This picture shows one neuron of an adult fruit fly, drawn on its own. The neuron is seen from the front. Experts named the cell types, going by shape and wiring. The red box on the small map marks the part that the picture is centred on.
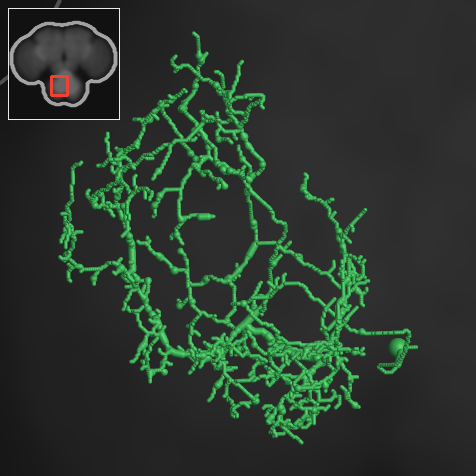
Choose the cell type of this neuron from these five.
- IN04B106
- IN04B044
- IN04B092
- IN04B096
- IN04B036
IN04B044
